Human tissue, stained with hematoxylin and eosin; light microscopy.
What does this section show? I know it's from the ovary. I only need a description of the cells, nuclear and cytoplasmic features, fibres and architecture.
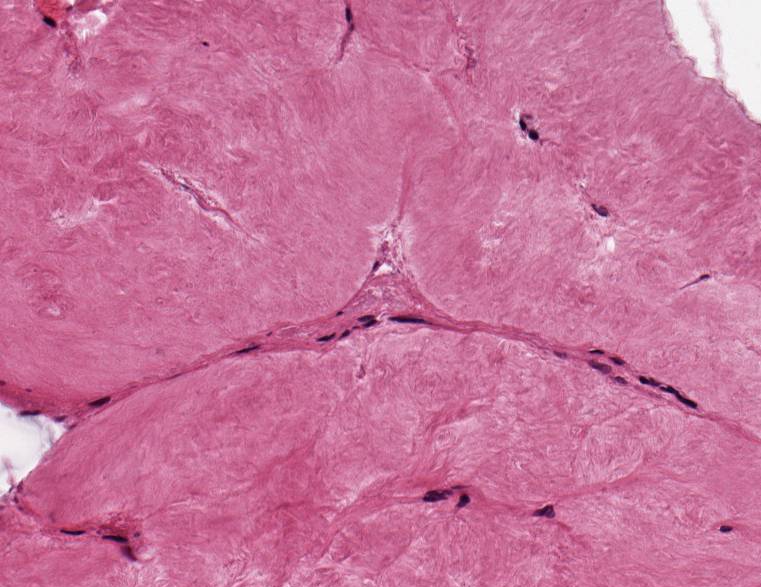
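To begin with the compartments, each is built from fine wavy fibrils, interwoven in a swirling arrangement. Within the compartments, nuclei are very sparse and widely scattered. Along the central band, the nuclei are elongated, dark and flattened in line with the band. Epithelium and glands are absent throughout the field.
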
